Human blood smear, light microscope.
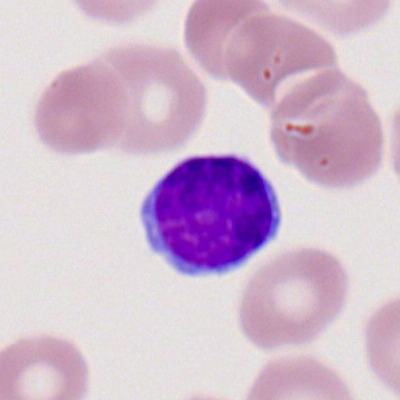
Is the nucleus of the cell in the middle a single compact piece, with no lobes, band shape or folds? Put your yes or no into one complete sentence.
Yes, the nucleus is neither lobed nor folded but one compact round, oval or kidney-shaped mass.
